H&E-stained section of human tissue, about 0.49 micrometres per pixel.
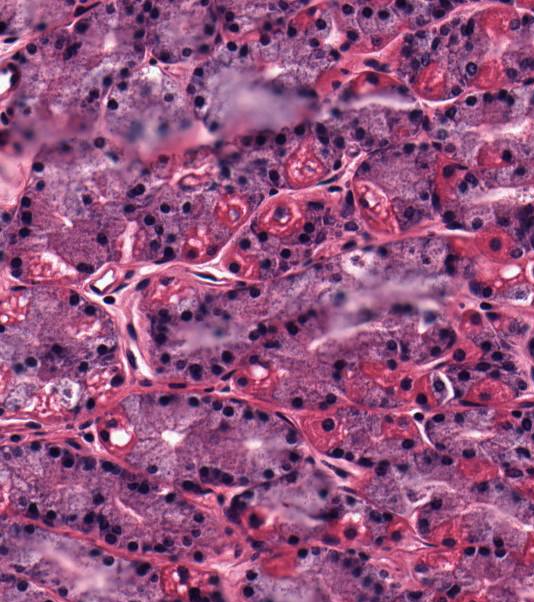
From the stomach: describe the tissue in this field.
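Taking the cells in turn, most have pale purple-grey granular cytoplasm, though scattered among them are cells with bright pink cytoplasm. The nuclei, I note, are small, round, dark and fairly uniform throughout the field. In the septa I can make out elongated spindle-shaped nuclei and thin slit-like capillaries. Nowhere in the field do I find fat cells.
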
